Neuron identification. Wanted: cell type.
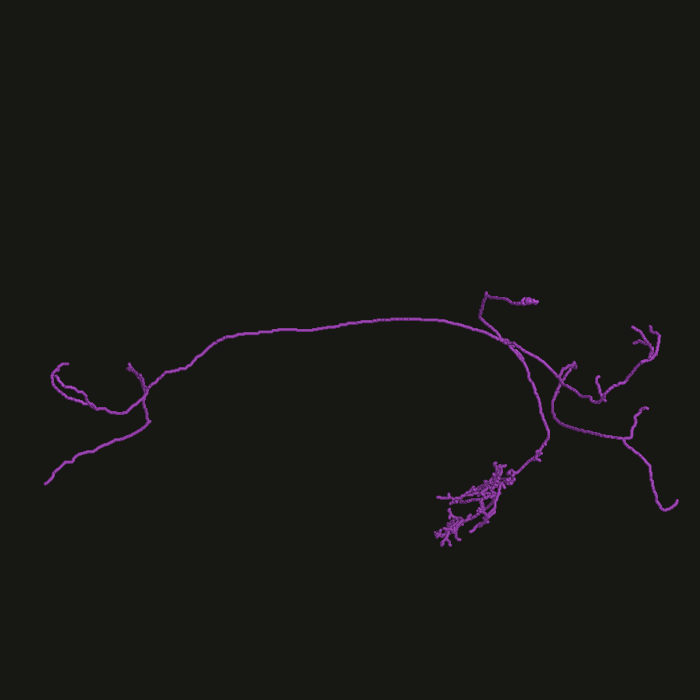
PVLP046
